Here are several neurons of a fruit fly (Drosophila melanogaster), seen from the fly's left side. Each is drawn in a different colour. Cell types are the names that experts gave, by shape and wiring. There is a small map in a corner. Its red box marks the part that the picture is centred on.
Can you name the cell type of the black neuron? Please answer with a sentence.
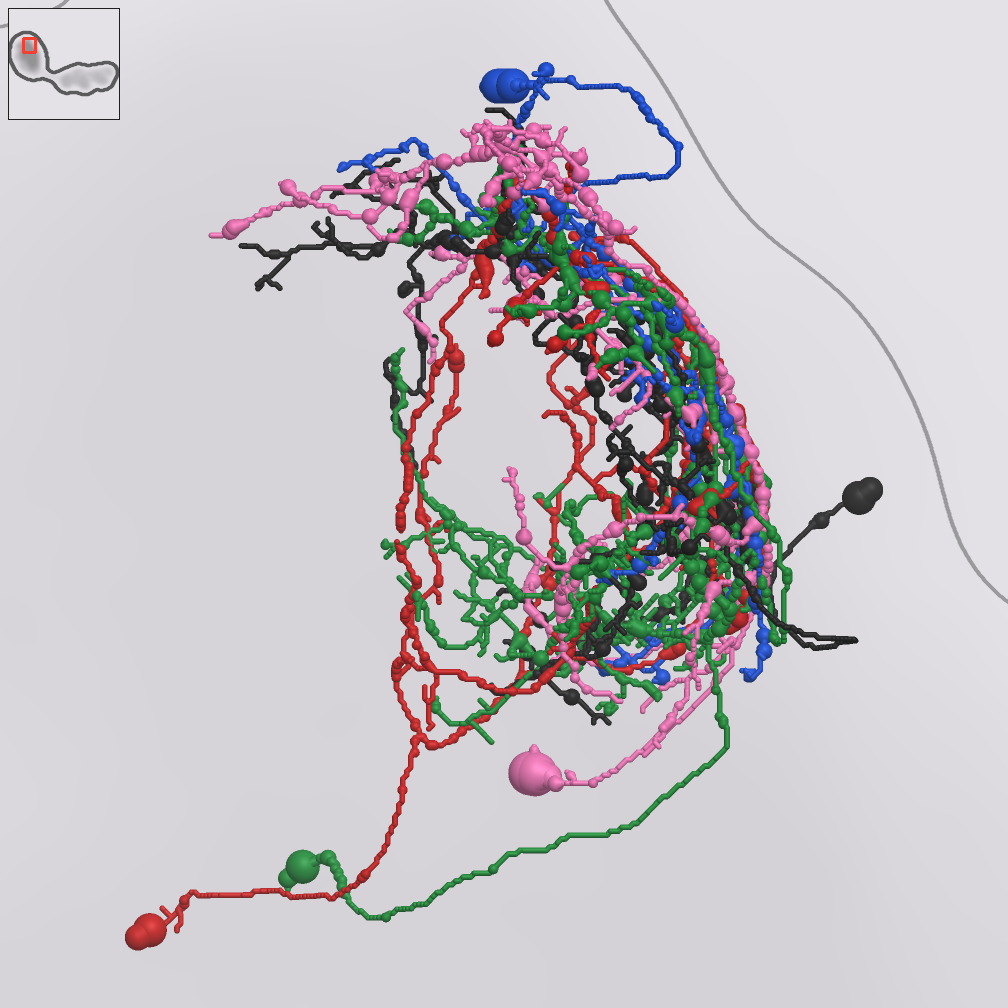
The cell type is CB2904.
